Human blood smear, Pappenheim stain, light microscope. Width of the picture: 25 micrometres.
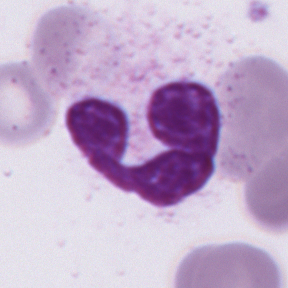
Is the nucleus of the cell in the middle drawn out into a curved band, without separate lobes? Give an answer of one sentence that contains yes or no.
Yes, its nucleus forms a curved band and has no separate lobes.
